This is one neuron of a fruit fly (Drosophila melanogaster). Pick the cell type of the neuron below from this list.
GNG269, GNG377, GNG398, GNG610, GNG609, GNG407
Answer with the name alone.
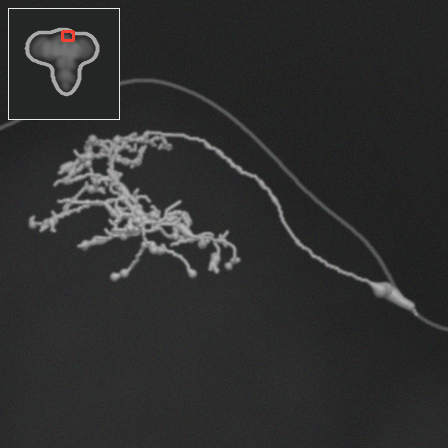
GNG398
